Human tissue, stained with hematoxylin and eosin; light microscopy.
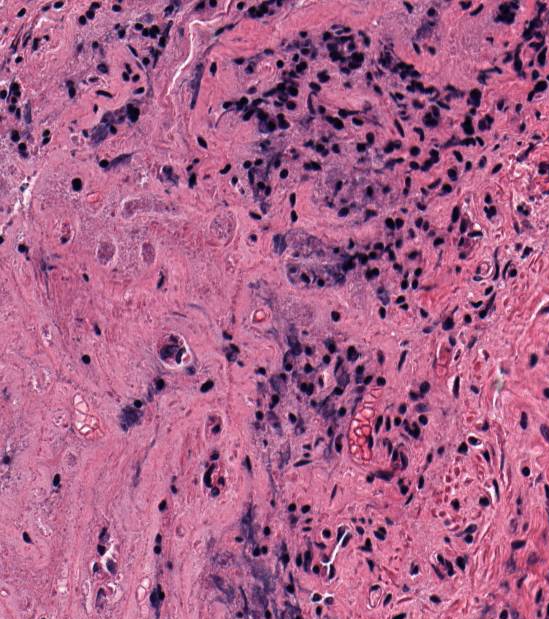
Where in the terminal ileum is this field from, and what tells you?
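The field shows dense connective tissue, its background dense pink collagen in wavy bundles running in mixed directions.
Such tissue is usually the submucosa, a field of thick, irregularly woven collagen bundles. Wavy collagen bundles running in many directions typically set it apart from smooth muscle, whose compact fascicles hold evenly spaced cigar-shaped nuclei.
Cells crowd more in the right half and upper right than in the paler, collagen-rich left; no epithelial lining, glands or fat cells appear.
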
